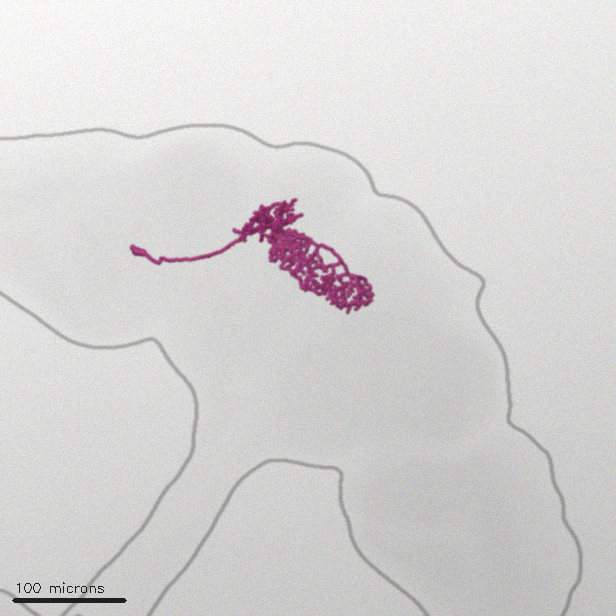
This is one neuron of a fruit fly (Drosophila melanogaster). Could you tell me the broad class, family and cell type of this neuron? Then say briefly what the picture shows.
Its broad class is central-brain intrinsic neuron. The family is hemilineage DL1_dorsal. The cell type is FB6E. It is in the brain and does not reach the nerve cord. Its cell body lies on the left of the picture. From left to right in the picture it spans about 200 microns.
